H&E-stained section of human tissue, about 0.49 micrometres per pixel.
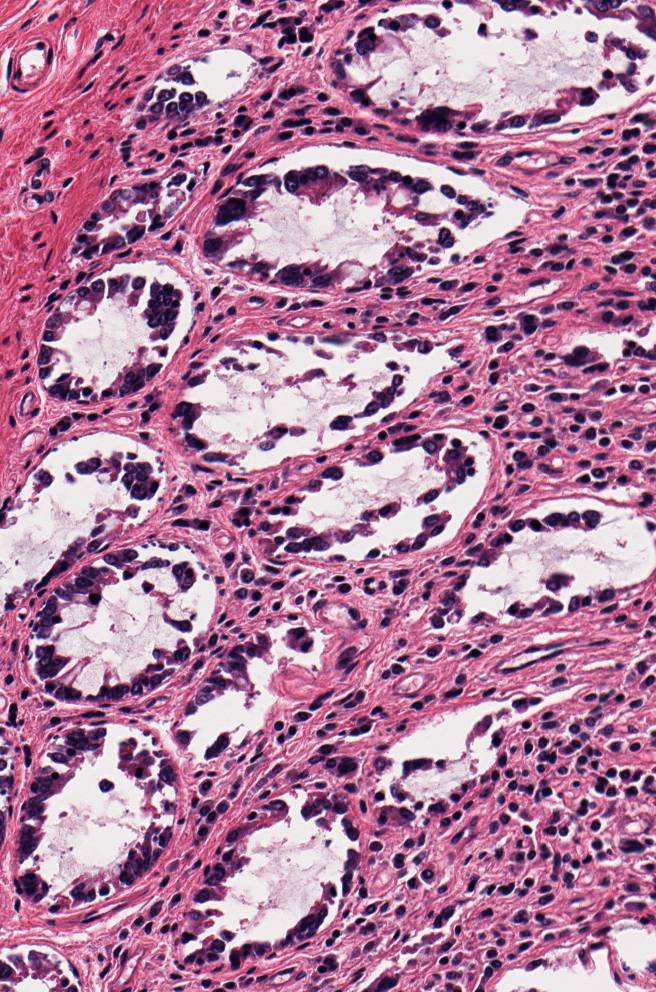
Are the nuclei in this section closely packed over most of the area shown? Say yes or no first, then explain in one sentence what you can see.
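Yes. The stroma between the glands is crowded with small round dark nuclei, most densely on the right side of the field.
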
